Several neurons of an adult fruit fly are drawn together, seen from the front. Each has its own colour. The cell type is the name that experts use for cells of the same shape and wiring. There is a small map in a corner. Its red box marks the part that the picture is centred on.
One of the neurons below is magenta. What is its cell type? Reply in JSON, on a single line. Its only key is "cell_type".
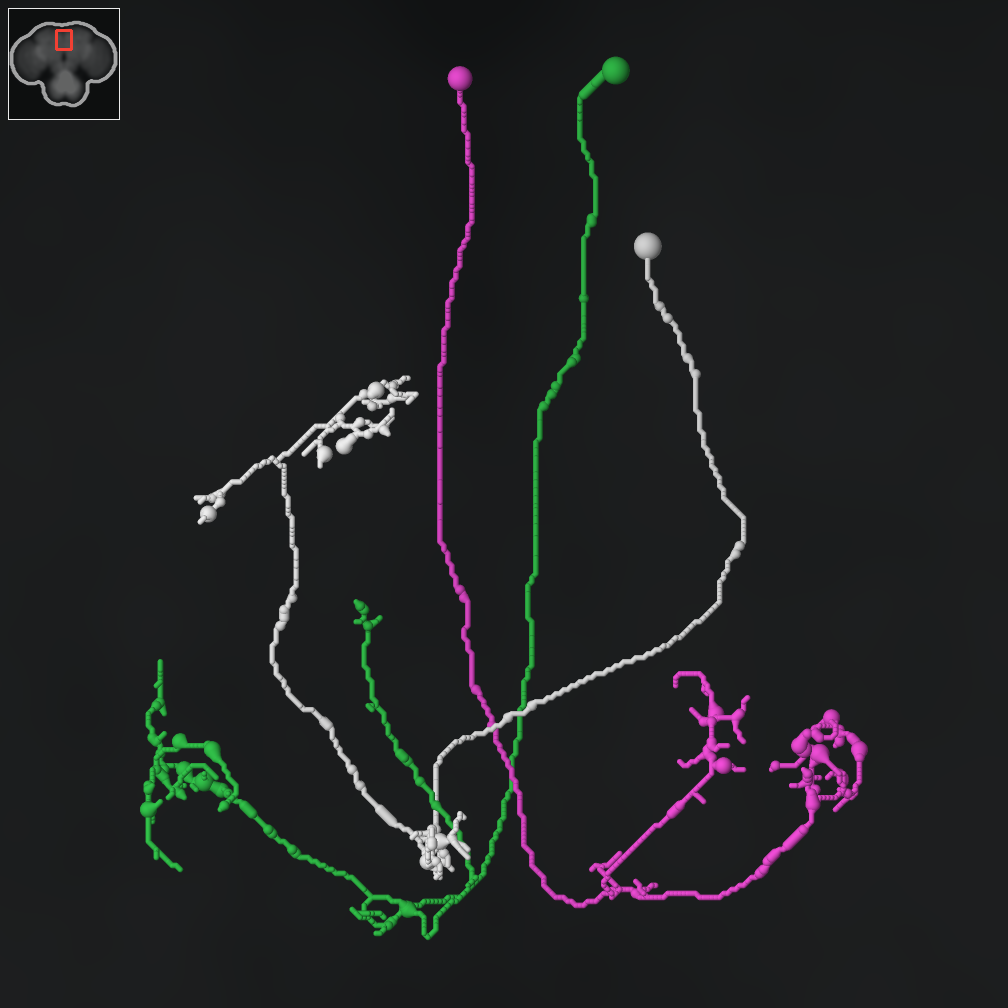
{"cell_type": "vDeltaL"}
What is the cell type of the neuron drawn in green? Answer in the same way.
{"cell_type": "vDeltaM"}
